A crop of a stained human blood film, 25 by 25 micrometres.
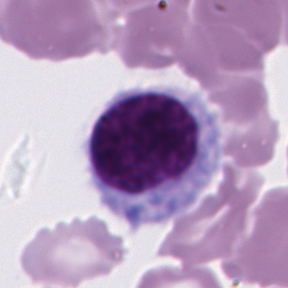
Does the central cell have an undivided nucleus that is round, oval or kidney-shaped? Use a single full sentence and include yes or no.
Yes, this cell's nucleus is a single compact round, oval or kidney-shaped mass, not band-shaped.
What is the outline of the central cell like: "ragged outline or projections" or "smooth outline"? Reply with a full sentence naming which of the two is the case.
The cell's outline is ragged or frayed, or has projections, blebs or tags.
